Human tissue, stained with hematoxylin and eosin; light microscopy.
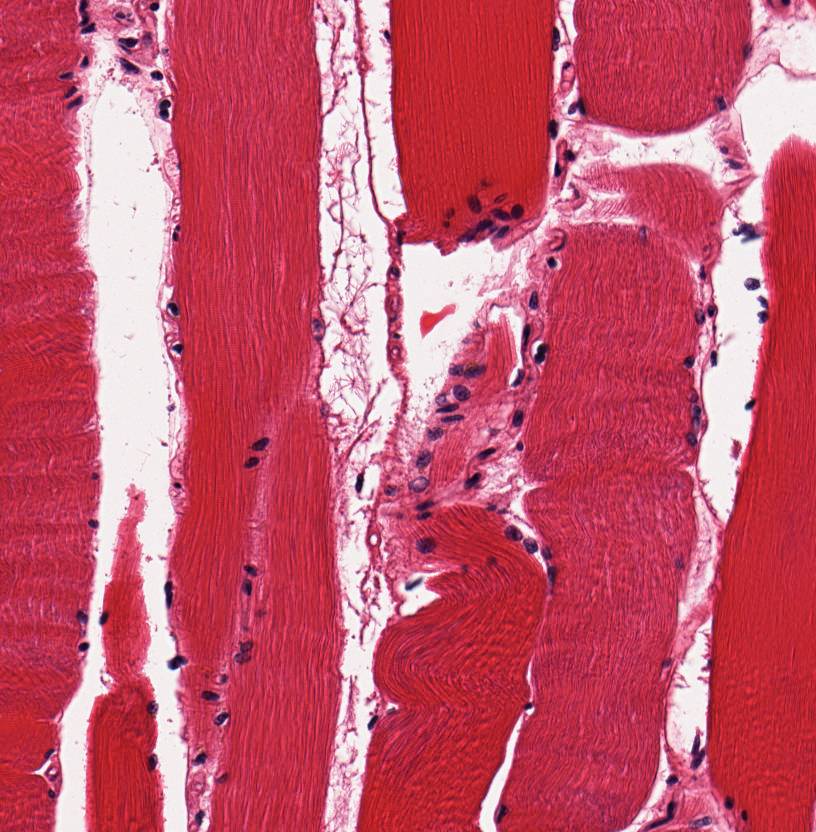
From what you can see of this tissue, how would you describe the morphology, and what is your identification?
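Fibre nuclei small, dark and flattened, sitting at the fibre edges, not in the centres. Fibre cytoplasm a deep, strong red with eosin. Top-centre fibre ends bluntly about a third of the way down, with a cluster of dark nuclei at its lower end. Between fibres: loose, pale pink connective tissue with scattered dark spindle-shaped nuclei, most abundant in a vertical strip through the centre. Tissue: skeletal muscle.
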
